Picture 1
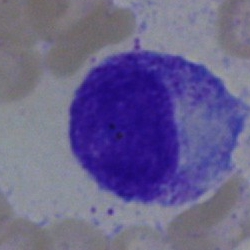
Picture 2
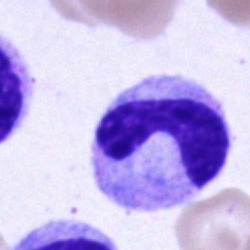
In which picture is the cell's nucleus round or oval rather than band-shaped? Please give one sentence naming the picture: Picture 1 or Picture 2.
There is a cell with one compact round or oval nucleus in picture 1.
